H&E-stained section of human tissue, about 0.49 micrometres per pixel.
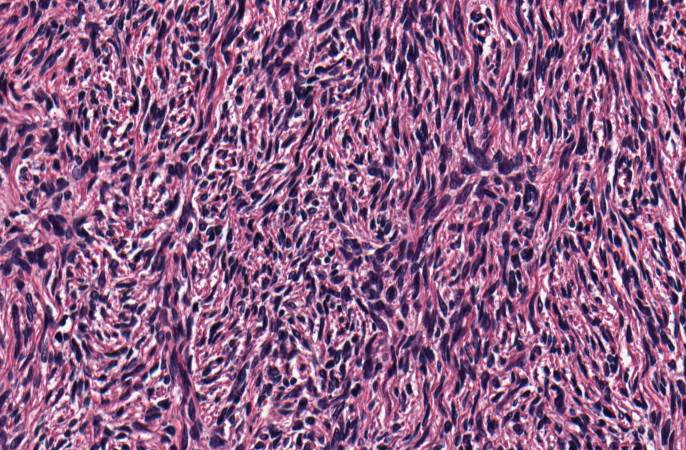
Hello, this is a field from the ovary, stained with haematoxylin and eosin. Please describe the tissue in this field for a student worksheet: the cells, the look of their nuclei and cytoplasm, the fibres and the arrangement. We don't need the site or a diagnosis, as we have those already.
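First, arrangement: spindle cells in short fascicles that run and intersect in varying directions. Next, nuclei: mostly elongated and darkly stained, varying in size and shape, some plumper ovoid ones among slender ones. Last, cytoplasm: scant, pale pink, with indistinct cell borders.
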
